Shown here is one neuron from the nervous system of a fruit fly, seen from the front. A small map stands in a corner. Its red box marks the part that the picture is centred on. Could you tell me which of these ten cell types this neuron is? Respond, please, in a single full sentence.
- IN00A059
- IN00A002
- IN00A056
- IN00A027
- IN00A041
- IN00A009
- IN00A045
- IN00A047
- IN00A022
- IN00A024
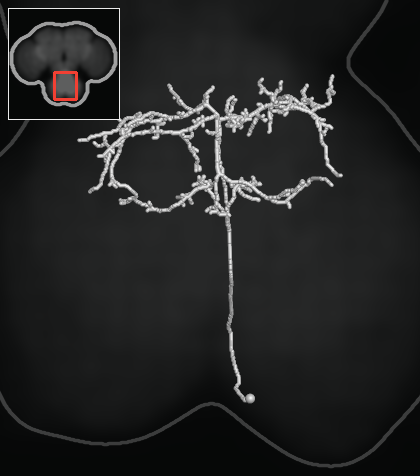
Classified by cell type, this neuron is IN00A056.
